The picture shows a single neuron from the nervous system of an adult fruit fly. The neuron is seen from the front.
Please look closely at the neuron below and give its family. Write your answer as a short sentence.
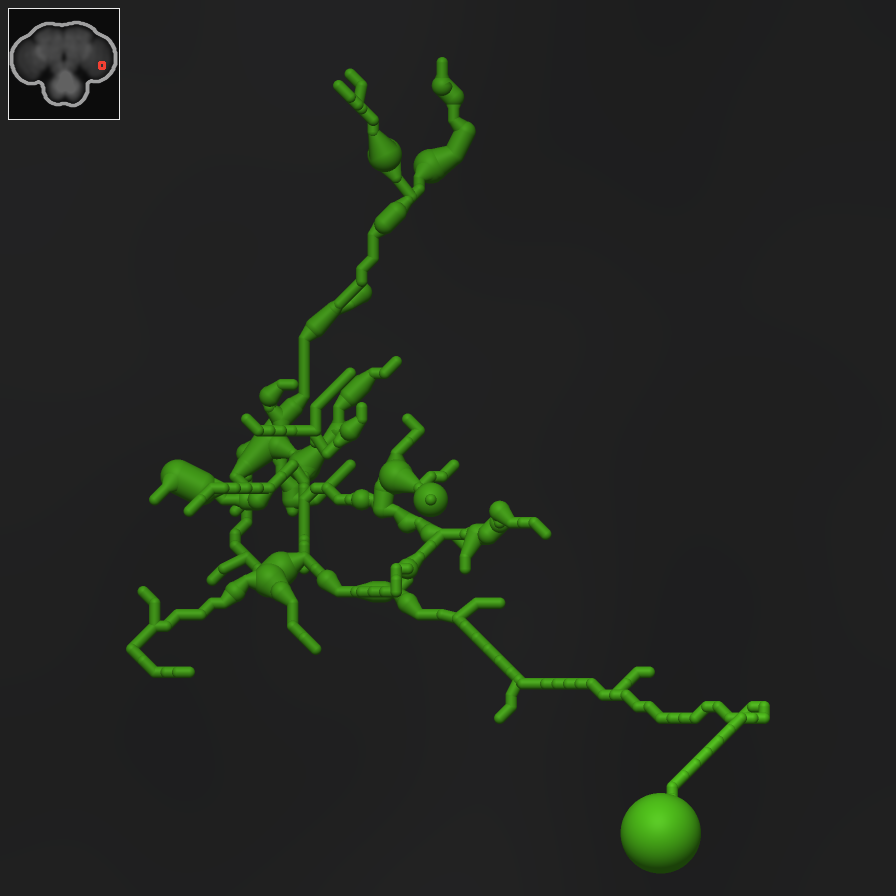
The family is Dm.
